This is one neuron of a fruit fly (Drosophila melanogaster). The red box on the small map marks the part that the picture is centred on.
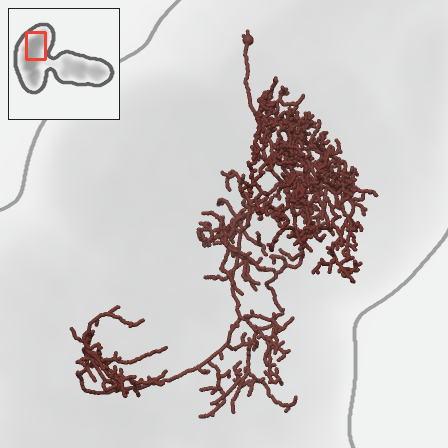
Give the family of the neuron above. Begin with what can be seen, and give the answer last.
It is in the brain and does not reach the nerve cord. The cell body can be seen at the top of the picture. The picture shows dozens of branch ends. It is a visual projection neuron. Its family is hemilineage LHl4_posterior.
